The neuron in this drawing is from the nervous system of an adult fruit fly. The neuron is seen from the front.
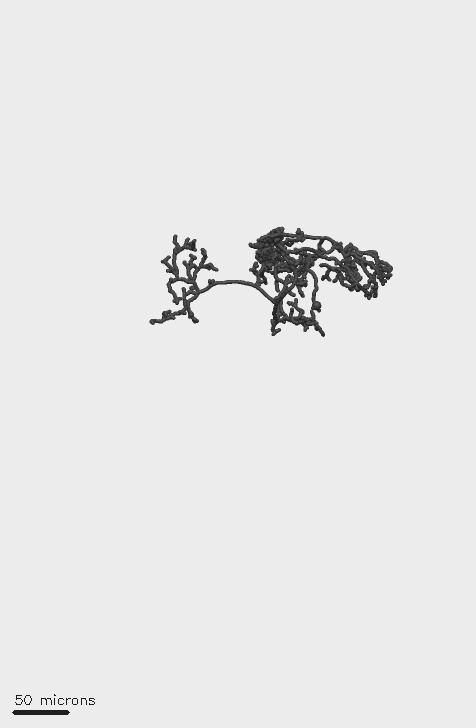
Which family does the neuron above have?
hemilineage AOTUv1_medial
